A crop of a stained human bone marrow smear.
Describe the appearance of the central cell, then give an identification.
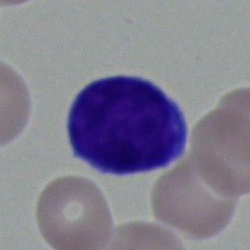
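Round to slightly oval, smooth-edged, and the nucleus takes up nearly the whole cell. The chromatin is dense and stains dark purple almost evenly throughout. No vacuoles are visible anywhere in it. That's a lymphocyte.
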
